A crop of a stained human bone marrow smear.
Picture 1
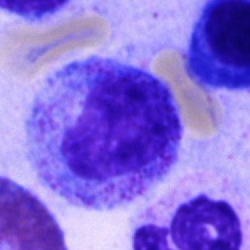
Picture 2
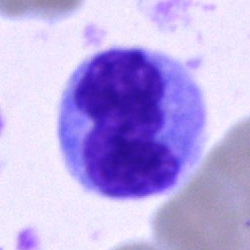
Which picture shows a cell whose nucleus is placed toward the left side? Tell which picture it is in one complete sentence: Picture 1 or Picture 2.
Picture 2 features a cell with its nucleus shifted toward the left.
